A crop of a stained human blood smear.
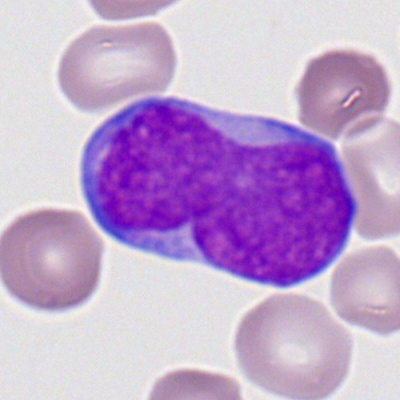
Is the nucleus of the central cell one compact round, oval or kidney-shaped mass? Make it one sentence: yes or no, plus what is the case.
No, its nucleus is not undivided; it is divided into lobes or segments.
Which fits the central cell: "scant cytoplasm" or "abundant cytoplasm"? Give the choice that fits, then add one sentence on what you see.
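Scant cytoplasm. The cytoplasm forms only a narrow rim around the nucleus.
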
